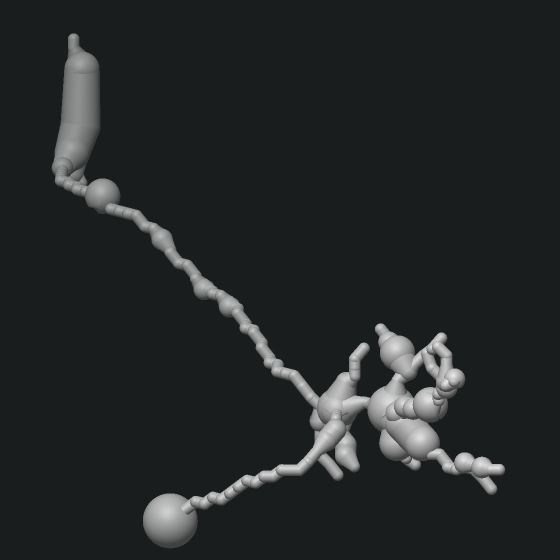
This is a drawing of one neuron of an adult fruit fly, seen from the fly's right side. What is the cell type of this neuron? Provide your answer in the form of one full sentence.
The type assigned to this neuron is Mi9.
